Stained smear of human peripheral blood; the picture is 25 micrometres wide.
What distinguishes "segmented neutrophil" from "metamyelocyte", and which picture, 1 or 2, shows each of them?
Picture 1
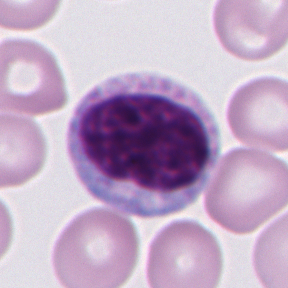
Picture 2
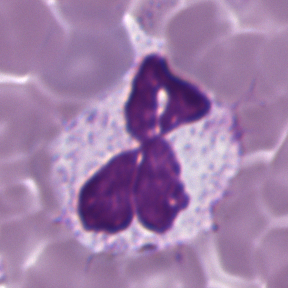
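The first picture shows a metamyelocyte, the second a segmented neutrophil. The metamyelocyte's nucleus is oval, about 12 by 8 micrometres, with a shallow notch on its lower edge, and no nucleoli are visible in it.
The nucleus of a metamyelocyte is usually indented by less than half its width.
The segmented neutrophil's nucleus, by contrast, is split into several separate lobes joined by narrow links near the centre of the cell, and its uppermost lobe has a small clear hole through the middle.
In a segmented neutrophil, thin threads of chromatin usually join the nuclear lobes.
Its chromatin stains dark purple and looks dense and clumped.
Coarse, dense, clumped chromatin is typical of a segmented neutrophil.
The cytoplasm differs as well: pale greyish-blue in the metamyelocyte, whereas in the segmented neutrophil a wide pale pinkish-white rim surrounds the lobes, with fine violet granules scattered throughout. The metamyelocyte has a round, smooth outline, with a red cell touching its right edge; the segmented neutrophil is roughly round with a finely ragged edge.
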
